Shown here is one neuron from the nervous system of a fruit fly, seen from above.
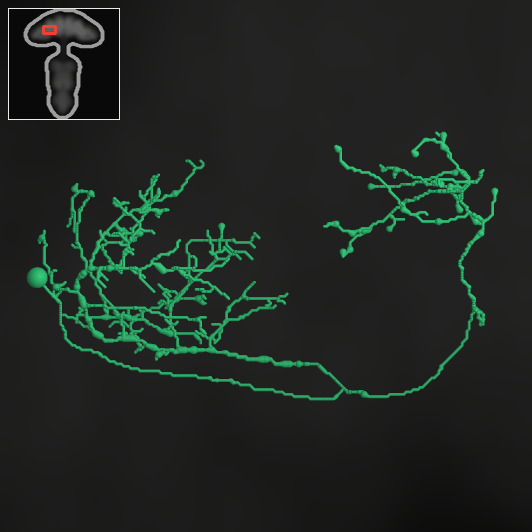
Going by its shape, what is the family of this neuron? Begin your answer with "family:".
family: hemilineage LHp3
